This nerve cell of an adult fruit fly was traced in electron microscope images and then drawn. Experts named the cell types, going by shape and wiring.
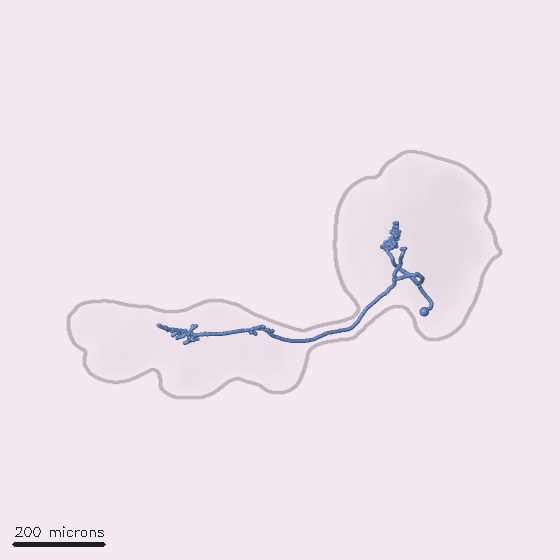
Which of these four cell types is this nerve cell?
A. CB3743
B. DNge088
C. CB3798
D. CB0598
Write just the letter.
B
